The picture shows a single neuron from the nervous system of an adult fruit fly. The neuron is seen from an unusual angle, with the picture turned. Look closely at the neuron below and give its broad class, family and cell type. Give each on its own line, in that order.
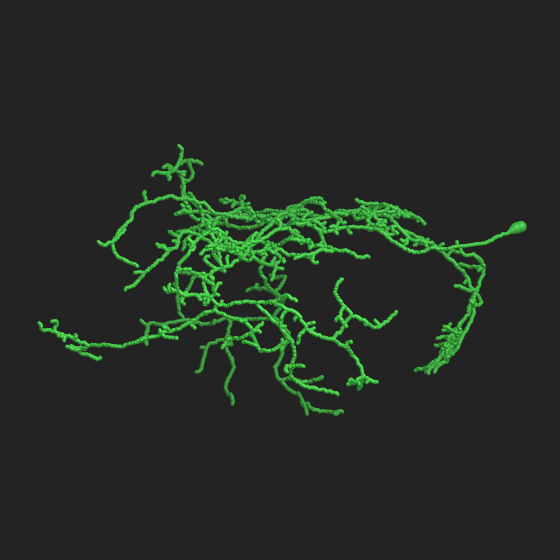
nerve-cord intrinsic neuron
hemilineage 04B
IN04B054_a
